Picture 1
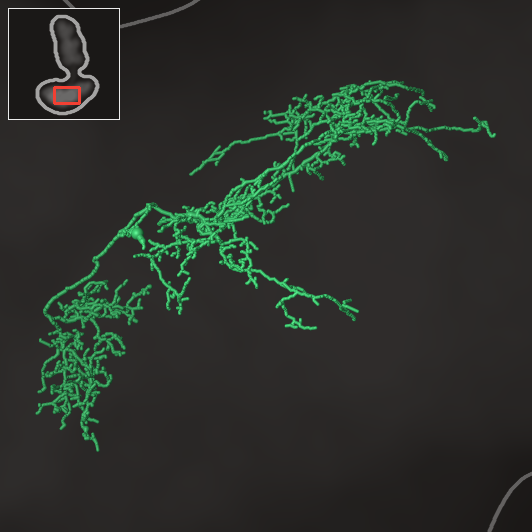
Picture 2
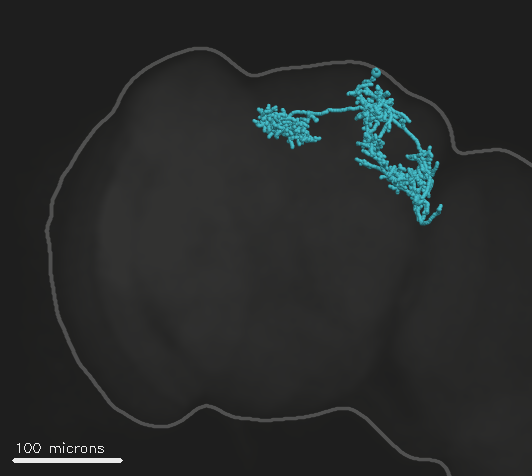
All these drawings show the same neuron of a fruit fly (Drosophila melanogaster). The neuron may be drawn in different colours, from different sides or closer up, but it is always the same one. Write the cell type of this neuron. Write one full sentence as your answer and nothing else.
It is SMP528 that this neuron is, by cell type.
